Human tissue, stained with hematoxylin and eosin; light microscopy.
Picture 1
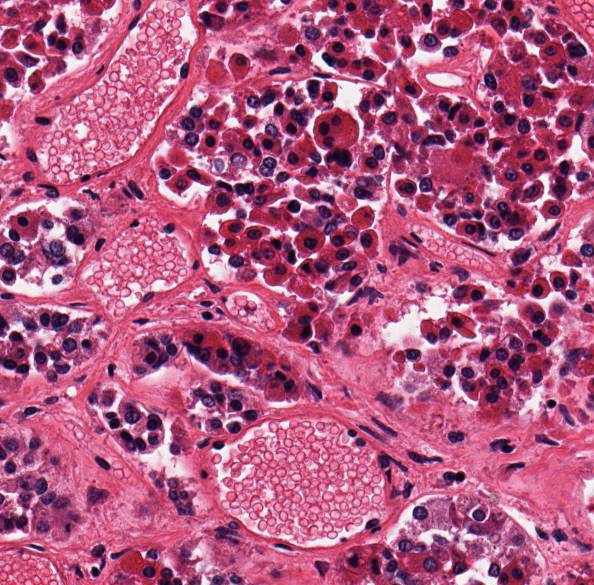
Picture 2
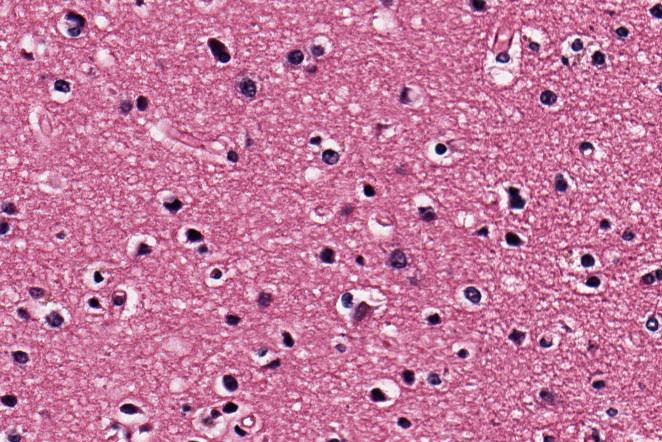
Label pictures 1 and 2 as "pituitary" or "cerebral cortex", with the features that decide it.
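Let's take them in turn: picture 1 is pituitary, and picture 2 is cerebral cortex. Look first at picture 1, where many cells have intensely eosinophilic red cytoplasm, most plentiful in the upper centre and right. Now find the nests at the lower left and centre; there the cells have paler, purplish-grey cytoplasm. Large rounded vessels packed with red blood cells sit at the left edge and lower centre, and the septa hold scattered elongated spindle-shaped nuclei. Picture 2, by contrast, is a uniform pink fibrillary background with no glands, lobules or layered architecture. Its cells lie singly, spread fairly evenly, mostly with small, round, dark nuclei and scant visible cytoplasm.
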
